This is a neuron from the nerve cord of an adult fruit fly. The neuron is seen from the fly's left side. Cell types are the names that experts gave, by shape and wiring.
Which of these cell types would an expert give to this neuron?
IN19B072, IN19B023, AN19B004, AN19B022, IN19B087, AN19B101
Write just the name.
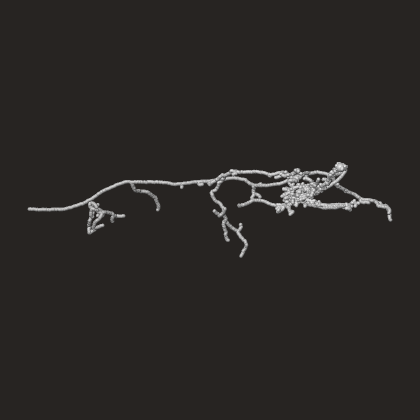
AN19B022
